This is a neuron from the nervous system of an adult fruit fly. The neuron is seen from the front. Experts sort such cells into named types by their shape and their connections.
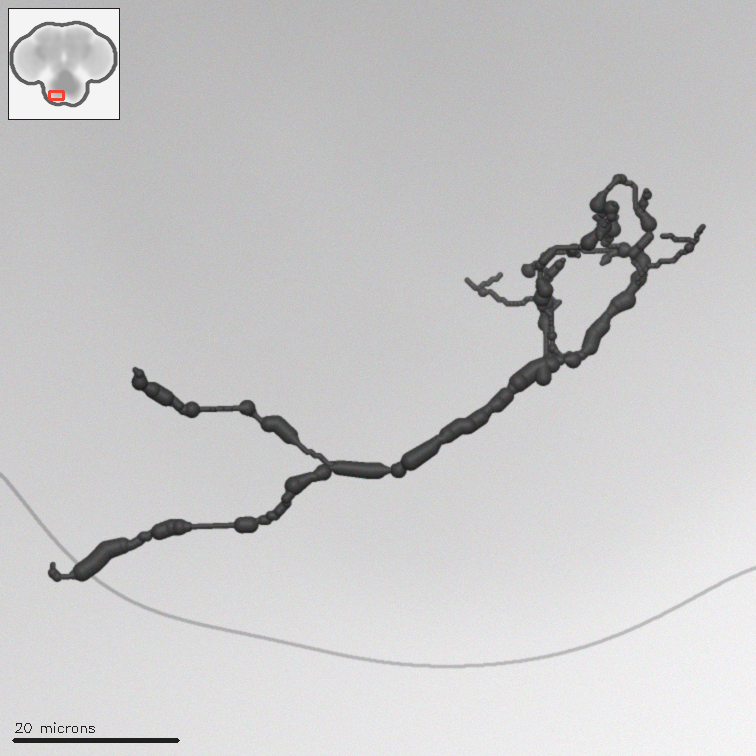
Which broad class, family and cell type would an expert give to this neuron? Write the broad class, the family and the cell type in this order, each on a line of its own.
sensory neuron entering the nerve cord
class mechanosensory tactile
SNta29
